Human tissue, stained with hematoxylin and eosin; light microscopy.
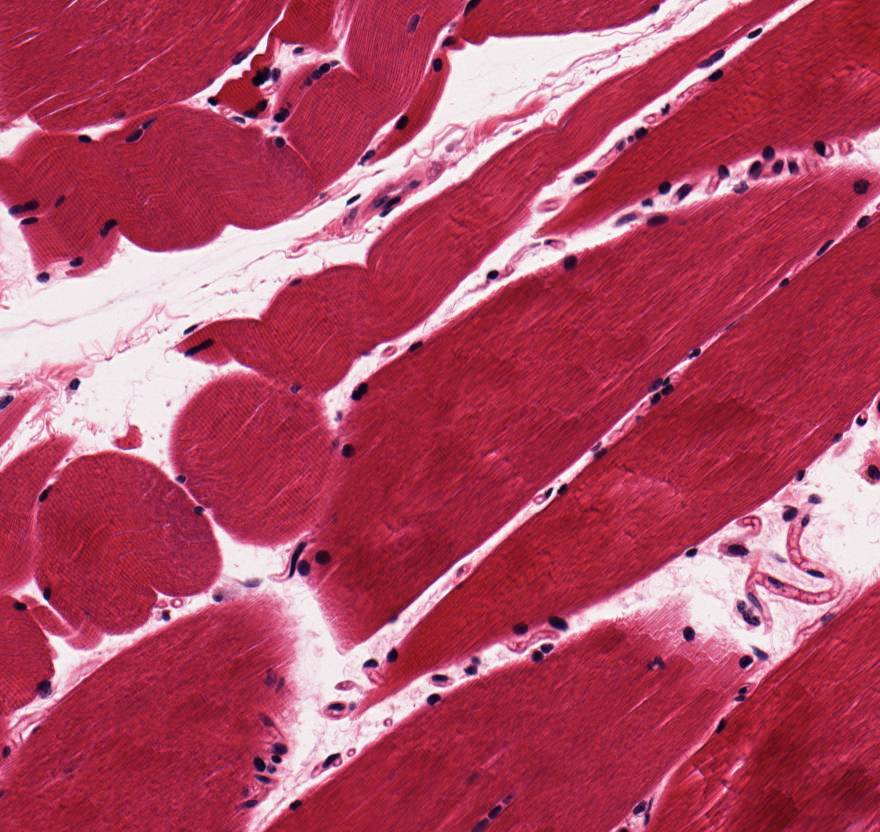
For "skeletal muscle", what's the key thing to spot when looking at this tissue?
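This is skeletal muscle. Point by point:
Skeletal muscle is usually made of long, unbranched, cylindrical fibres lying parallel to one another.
Shape: toward the left side, several fibres are cut across and show rounded profiles, as cylinders cut across would.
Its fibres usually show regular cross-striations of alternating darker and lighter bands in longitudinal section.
Striations: fine cross-striations can be seen across the fibres here. Nuclei: dark blue, lying at the fibre edges rather than in the centres. Staining: a deep, even pink-red throughout the fibre cytoplasm.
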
